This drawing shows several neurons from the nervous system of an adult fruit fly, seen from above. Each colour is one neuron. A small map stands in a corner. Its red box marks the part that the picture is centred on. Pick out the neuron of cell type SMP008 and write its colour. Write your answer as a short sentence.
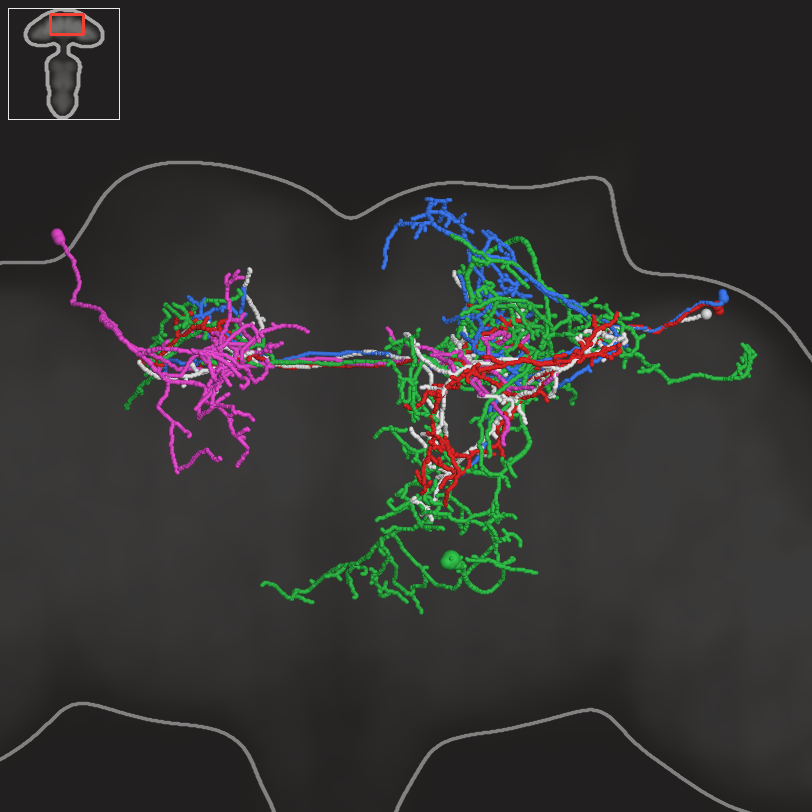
The colour is white.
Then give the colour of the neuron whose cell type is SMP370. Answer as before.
The colour is green.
